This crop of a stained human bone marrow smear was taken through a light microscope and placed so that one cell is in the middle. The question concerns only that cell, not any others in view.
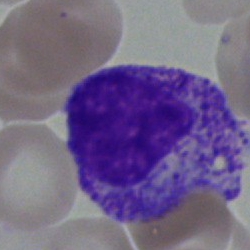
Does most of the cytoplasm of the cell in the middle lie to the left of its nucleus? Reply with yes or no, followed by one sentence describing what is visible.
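No. A single large nucleus sits toward the left side of the cell.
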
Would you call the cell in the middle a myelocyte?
yes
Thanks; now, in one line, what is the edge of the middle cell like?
The cell membrane follows an uneven contour, either ragged or bearing projections.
